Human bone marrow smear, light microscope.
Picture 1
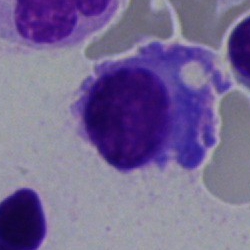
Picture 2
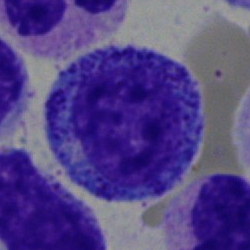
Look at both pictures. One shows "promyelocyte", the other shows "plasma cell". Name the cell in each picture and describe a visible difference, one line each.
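The cell in picture 1 is a plasma cell. No distinct granules are visible in the cytoplasm.
The cell in picture 2 is a promyelocyte. Coarse dark blue-purple granules speckle the cytoplasm around the nucleus.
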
